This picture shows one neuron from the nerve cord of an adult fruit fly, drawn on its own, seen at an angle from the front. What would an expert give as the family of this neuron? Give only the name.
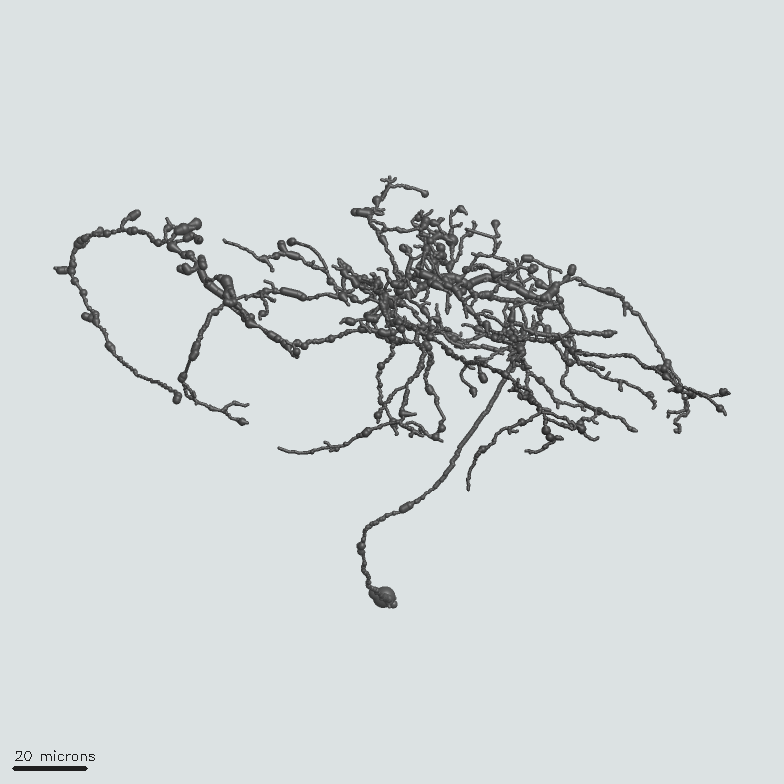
hemilineage 06A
